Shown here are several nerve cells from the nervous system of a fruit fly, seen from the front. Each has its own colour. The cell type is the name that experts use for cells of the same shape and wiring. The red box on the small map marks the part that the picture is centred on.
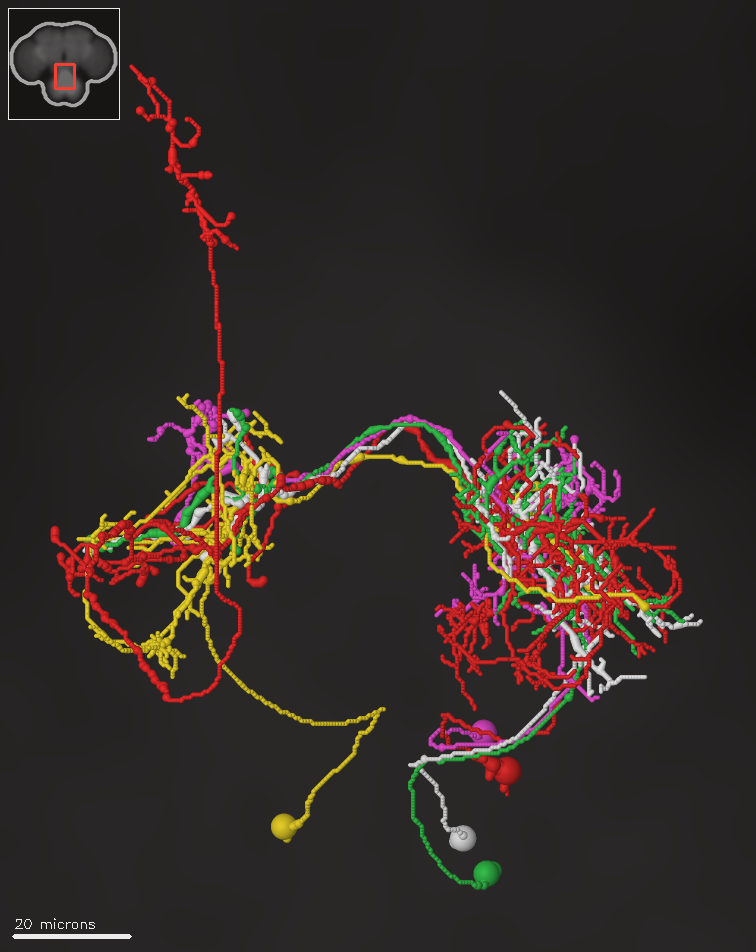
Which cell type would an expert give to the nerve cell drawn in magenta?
IN06A108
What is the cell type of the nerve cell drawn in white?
IN06A078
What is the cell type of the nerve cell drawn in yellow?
IN06A077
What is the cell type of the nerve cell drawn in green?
IN06A061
